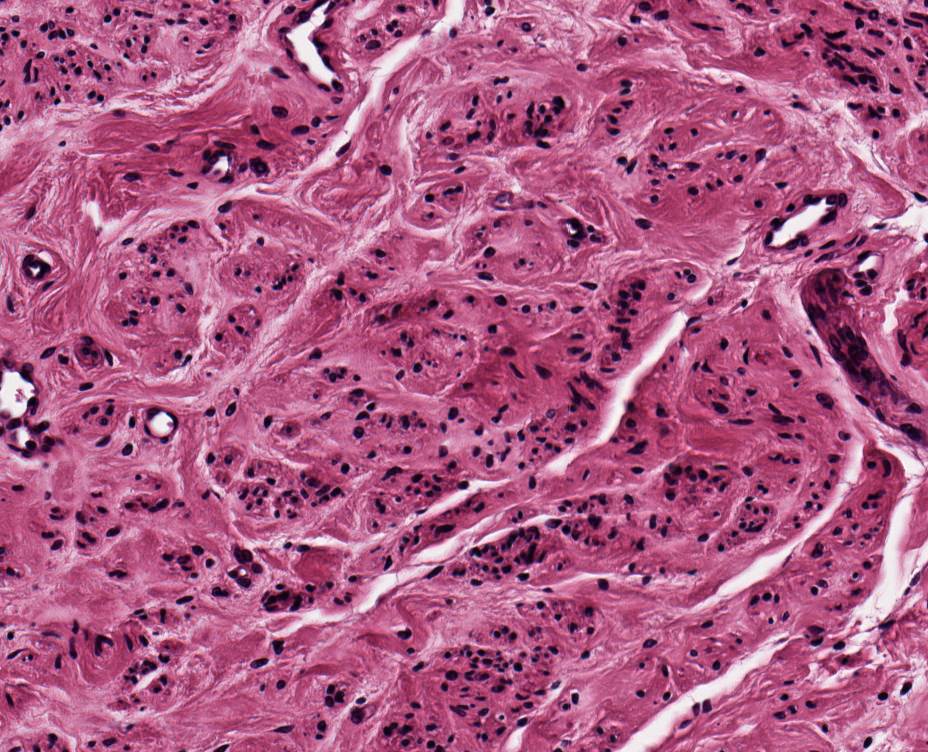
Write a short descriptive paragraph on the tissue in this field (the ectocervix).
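Hmm, the nuclei here are small, dark and fairly uniform in size throughout. Between bundles, mainly near the left and right edges, I can make out a few small thin-walled vessels with open lumens. There's no epithelium, no glands, and no fat cells anywhere.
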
